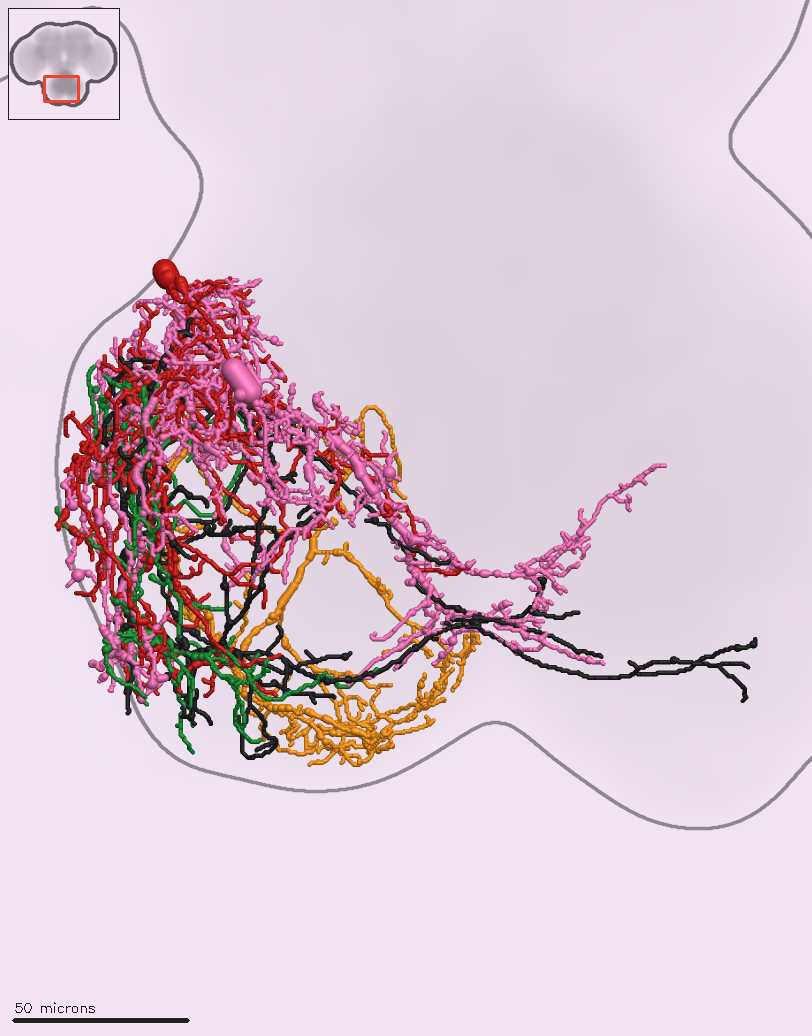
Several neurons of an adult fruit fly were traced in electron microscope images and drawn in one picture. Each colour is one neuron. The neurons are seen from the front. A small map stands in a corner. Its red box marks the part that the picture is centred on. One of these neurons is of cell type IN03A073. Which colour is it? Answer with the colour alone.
orange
